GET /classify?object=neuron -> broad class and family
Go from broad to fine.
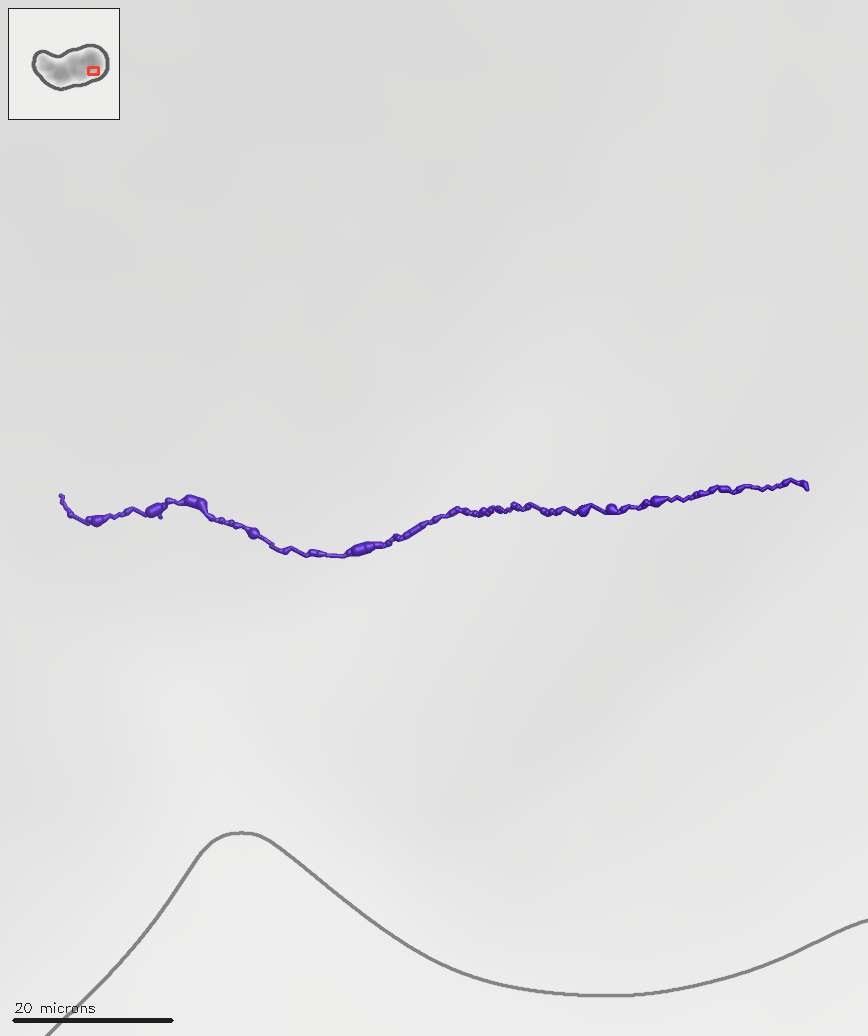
sensory neuron entering the brain; class mechanosensory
